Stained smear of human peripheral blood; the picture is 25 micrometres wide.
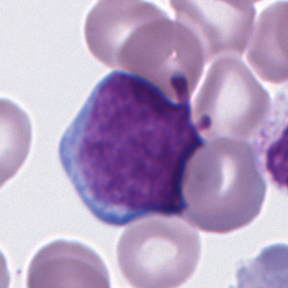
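Myeloblast (centre), point by point. Cytoplasm: clear blue, in a rim widest on the left and lower left. Right side: nucleus reaching almost to the cell edge, hardly any cytoplasm. Upper-right edge: small purple knob-like projections. Nucleus: about 70% of the cell's area.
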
